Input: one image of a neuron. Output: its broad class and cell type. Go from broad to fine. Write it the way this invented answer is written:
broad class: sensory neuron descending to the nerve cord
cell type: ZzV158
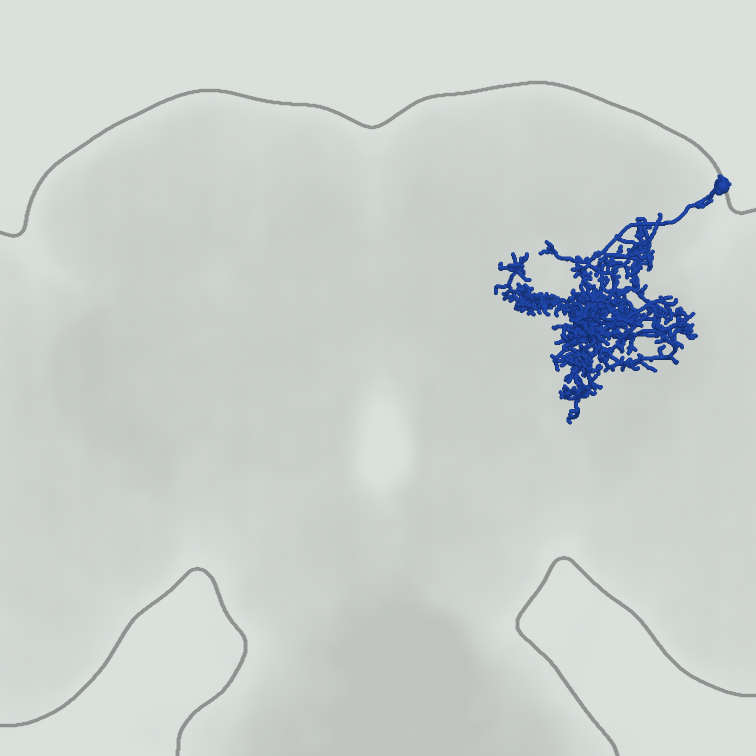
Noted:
broad class: central-brain intrinsic neuron
cell type: AVLP017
